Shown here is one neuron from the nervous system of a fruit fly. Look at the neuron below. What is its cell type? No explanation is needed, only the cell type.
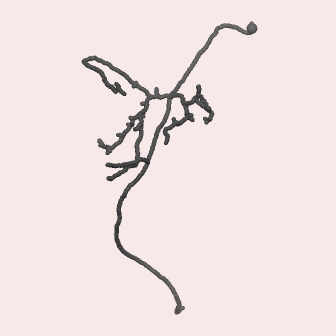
CB4242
